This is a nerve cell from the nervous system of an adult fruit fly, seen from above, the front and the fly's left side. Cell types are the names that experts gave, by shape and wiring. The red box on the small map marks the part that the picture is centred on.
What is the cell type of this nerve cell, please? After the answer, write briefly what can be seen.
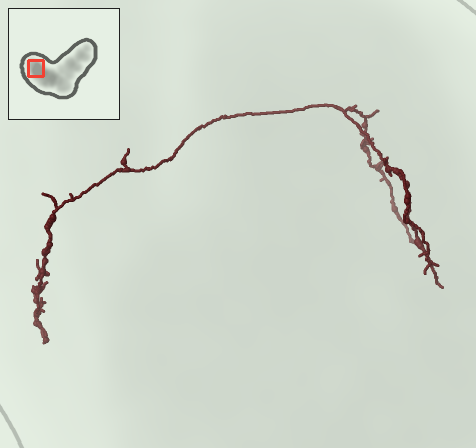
The cell type is TmY9a. It is an optic-lobe intrinsic neuron. The drawing shows no cell body. As drawn here it is wider than it is tall.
